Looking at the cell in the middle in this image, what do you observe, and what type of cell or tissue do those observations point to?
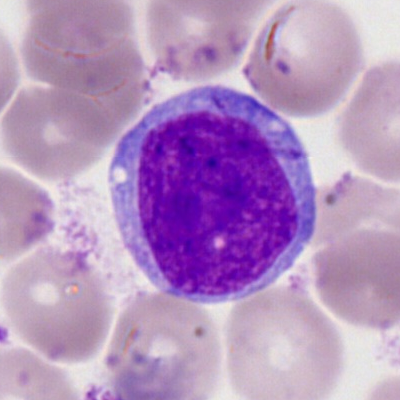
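Round, smooth outline on this one, and the nucleus takes up most of it, leaving just a narrow margin. No granules in the cytoplasm, only a single small clear vacuole over on the left side. It's a myeloblast.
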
